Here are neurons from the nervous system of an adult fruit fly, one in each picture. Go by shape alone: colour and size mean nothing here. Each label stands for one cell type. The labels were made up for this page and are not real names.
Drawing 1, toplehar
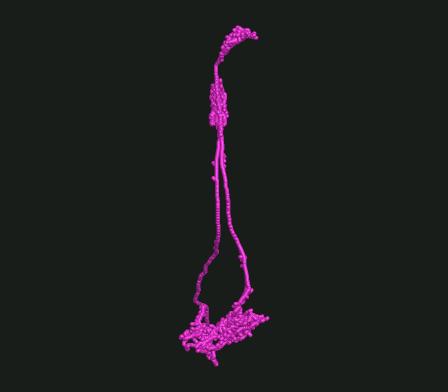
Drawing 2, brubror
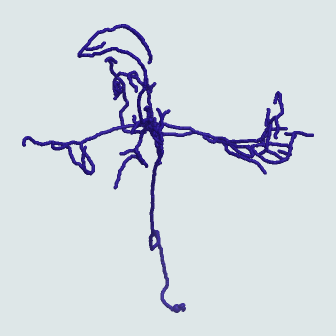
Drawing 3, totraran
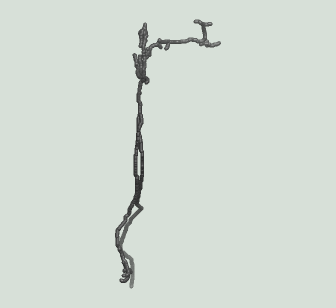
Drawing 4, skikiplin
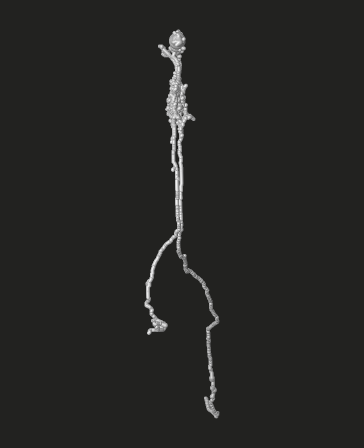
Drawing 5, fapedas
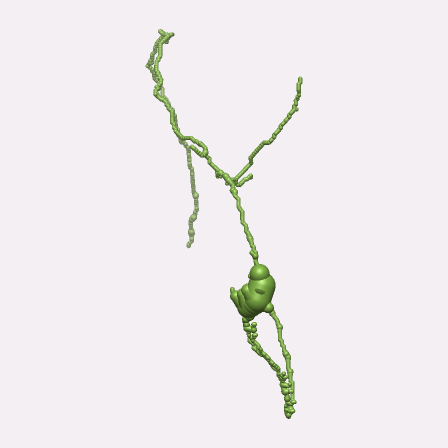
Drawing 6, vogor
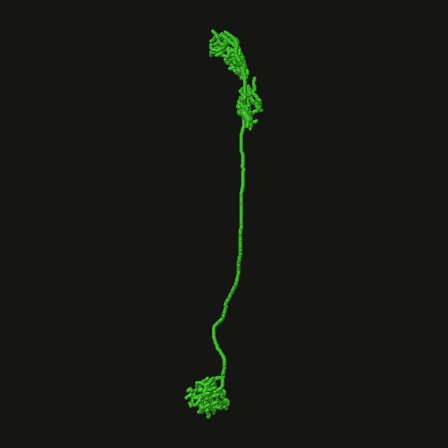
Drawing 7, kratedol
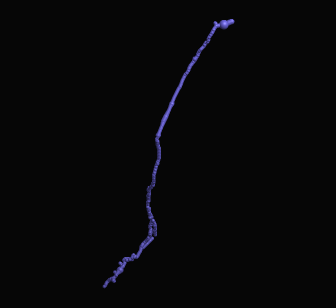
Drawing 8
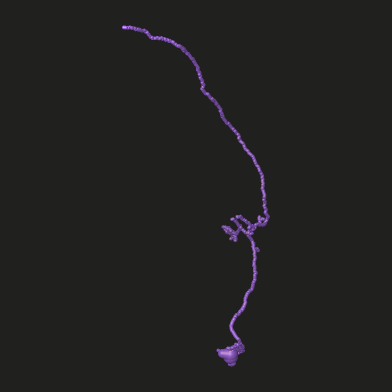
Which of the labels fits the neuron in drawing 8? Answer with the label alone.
fapedas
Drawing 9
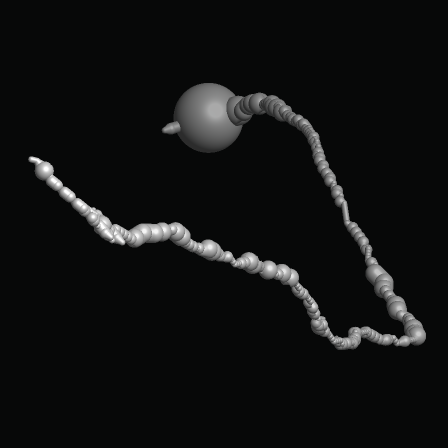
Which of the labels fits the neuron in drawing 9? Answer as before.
kratedol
